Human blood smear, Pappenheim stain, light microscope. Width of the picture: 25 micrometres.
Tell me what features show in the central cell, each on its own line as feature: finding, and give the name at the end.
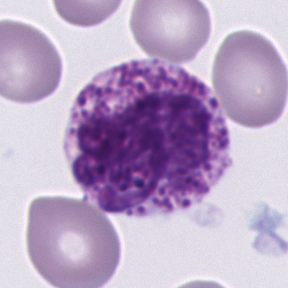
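Granule colour: dark purple
Granule size: coarse, varying
Nucleus: outline largely hidden by overlying granules
Cytoplasm between granules: pale pinkish-lilac
Name: basophil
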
